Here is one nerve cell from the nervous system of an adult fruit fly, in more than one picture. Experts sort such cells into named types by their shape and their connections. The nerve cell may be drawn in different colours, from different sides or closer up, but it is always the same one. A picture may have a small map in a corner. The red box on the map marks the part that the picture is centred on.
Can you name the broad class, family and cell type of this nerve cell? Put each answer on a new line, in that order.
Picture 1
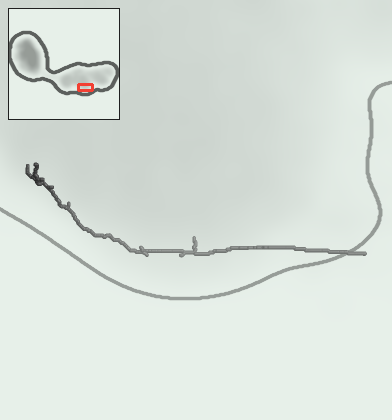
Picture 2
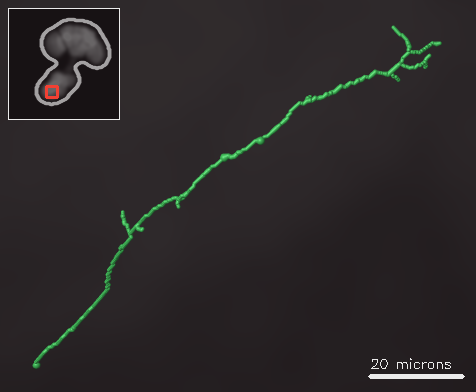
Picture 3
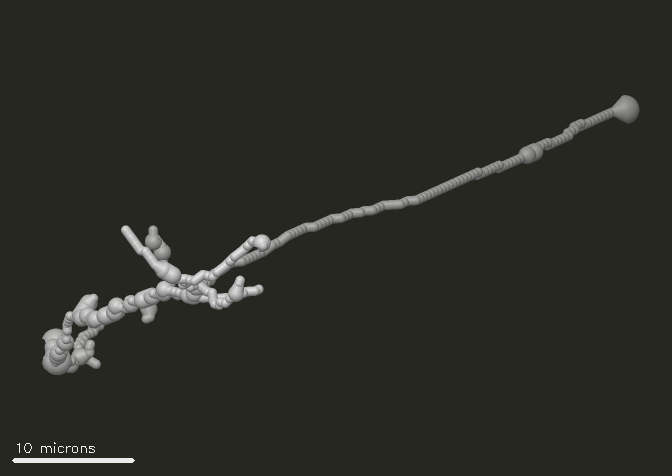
sensory neuron entering the nerve cord
class mechanosensory tactile
SNta41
